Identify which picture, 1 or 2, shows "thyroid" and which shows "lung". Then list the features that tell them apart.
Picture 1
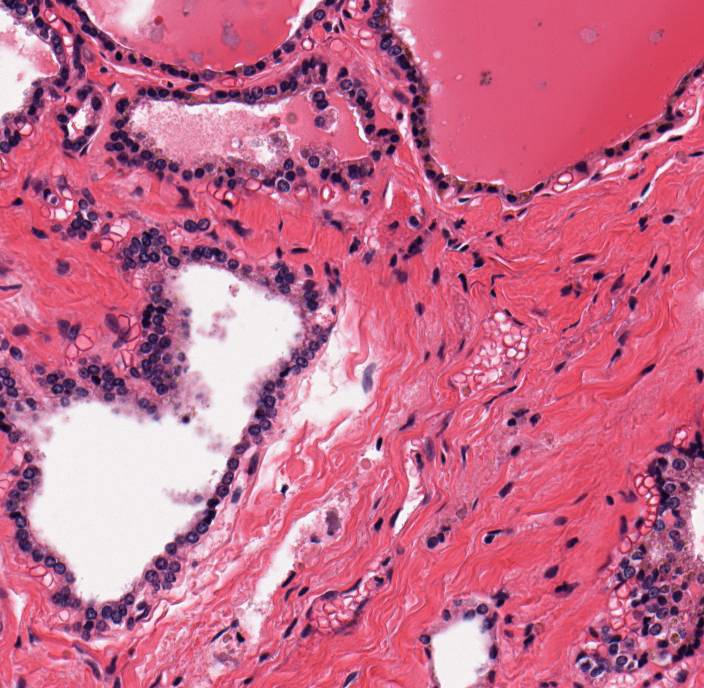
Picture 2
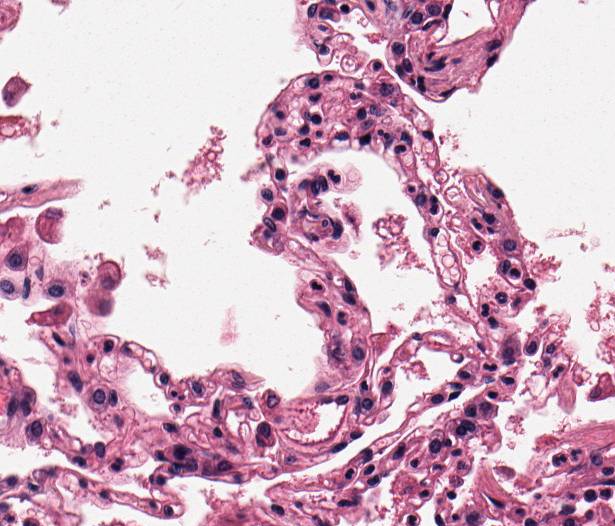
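Picture 1 shows thyroid; picture 2 shows lung. In the thyroid, the spaces are lined by a thin layer of small cuboidal cells with round, dark nuclei. The large space at top right holds homogeneous pink material; those at the left are largely empty and white, with wisps of pale granular material along their edges. The stroma is dense pink wavy collagen with scattered spindle-shaped nuclei. In the lung, thin branching septa form a lace-like network around large open spaces. Small capillaries in the septa hold rows of pale red blood cells, clearest to the right of the central curved septum. Wisps of pale pink granular material lie free in the spaces.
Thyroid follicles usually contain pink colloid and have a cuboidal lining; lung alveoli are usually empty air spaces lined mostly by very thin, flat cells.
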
